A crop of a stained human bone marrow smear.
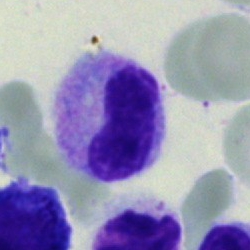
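Band neutrophil, the central cell in a stained human bone marrow smear. First, the outline is oval and smooth. Next, the nucleus lies towards the right side of the cell and is kidney-shaped, with its indentation facing left towards the cytoplasm. Finally, the chromatin is dense and dark purple.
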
